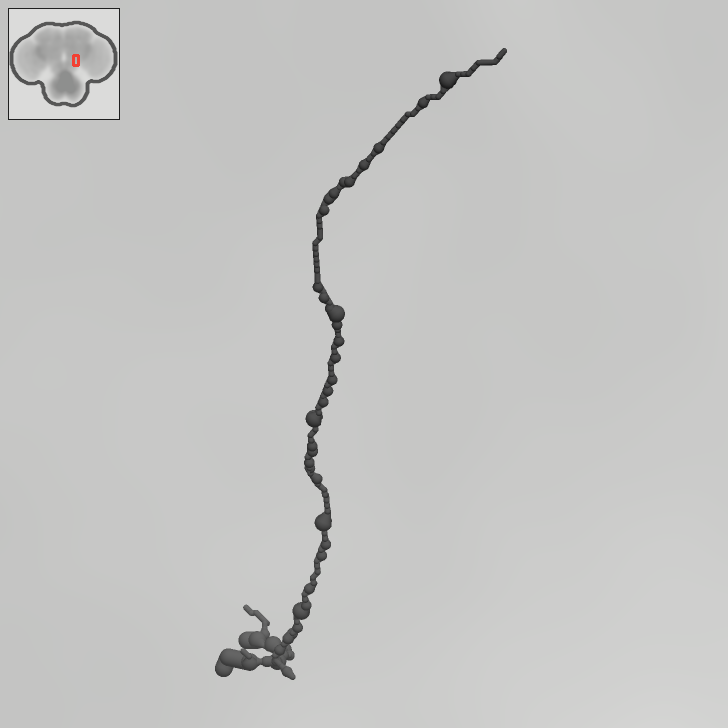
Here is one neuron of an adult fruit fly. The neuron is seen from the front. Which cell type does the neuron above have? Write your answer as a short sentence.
The cell type is JO-CM.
